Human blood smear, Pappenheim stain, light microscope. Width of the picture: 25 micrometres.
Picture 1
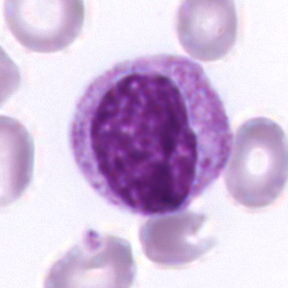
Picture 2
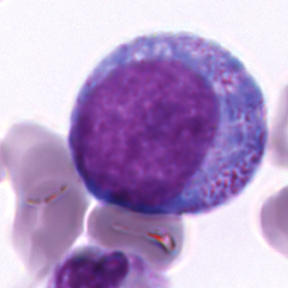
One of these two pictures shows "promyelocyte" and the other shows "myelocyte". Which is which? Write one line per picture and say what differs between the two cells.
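In picture 1 we see a myelocyte: The cytoplasm is pale lilac-pink rather than blue.
In picture 2 we see a promyelocyte: The cytoplasm stains blue.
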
